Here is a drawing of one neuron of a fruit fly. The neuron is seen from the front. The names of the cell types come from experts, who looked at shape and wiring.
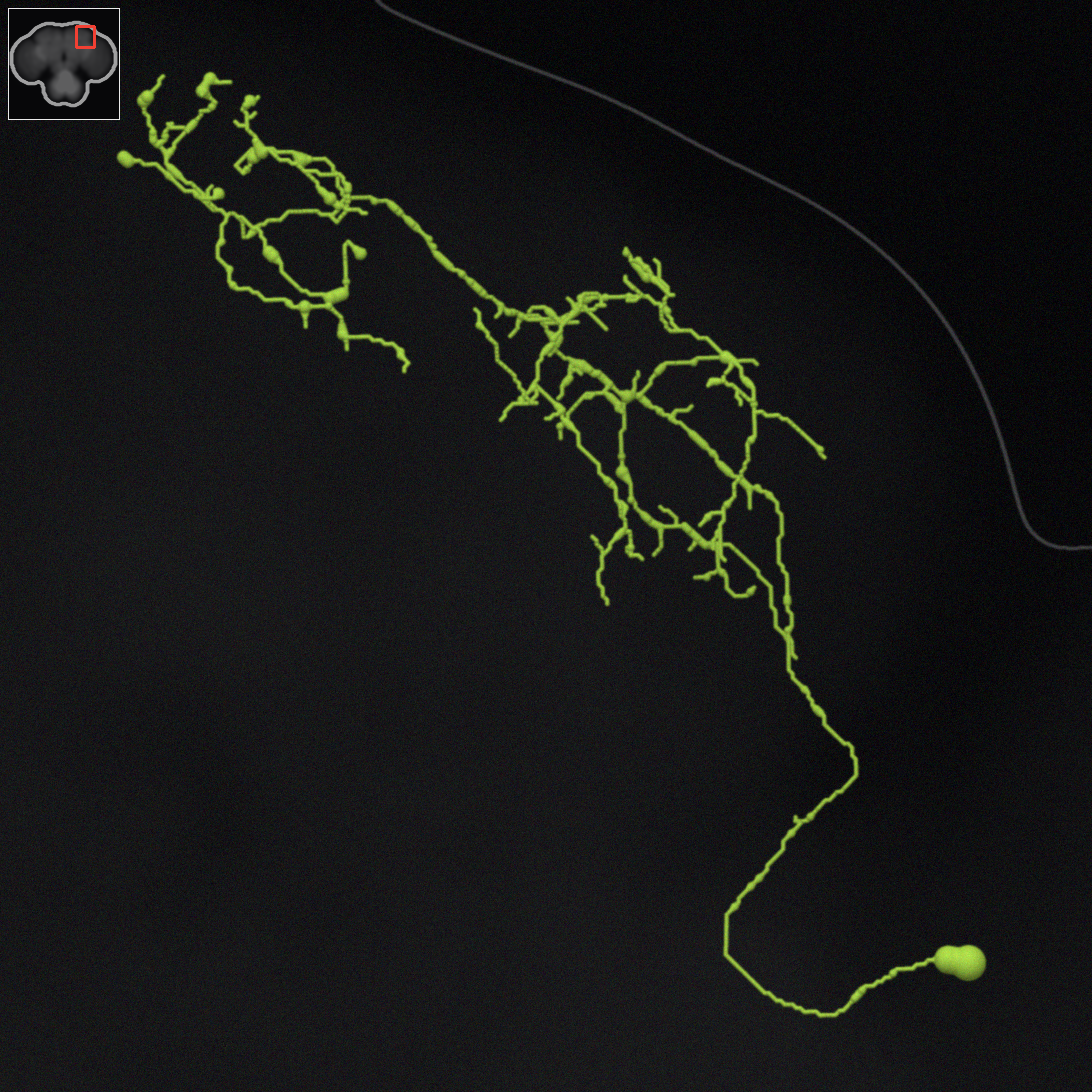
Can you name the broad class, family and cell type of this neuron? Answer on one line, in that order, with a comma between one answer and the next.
central-brain intrinsic neuron, hemilineage SLPpl3, CB2292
